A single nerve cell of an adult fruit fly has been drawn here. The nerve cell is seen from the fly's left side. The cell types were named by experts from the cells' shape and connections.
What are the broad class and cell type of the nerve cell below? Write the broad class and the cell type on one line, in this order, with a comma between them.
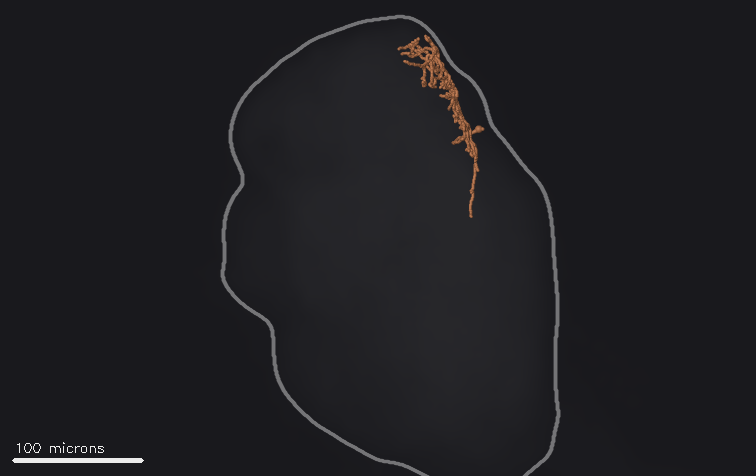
central-brain intrinsic neuron, SLP364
